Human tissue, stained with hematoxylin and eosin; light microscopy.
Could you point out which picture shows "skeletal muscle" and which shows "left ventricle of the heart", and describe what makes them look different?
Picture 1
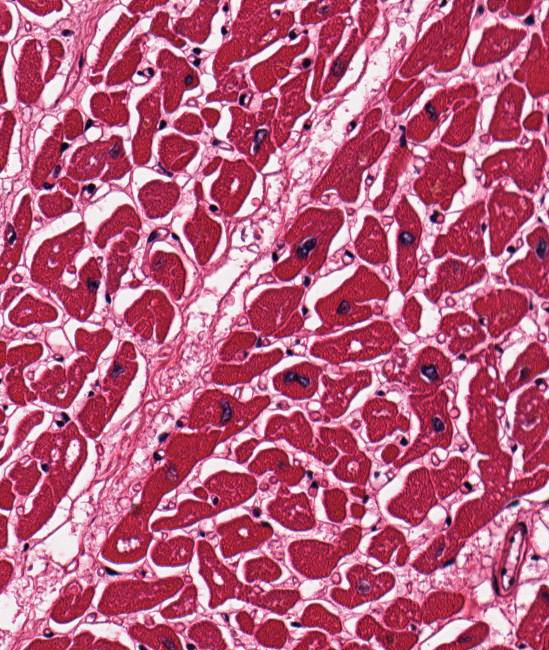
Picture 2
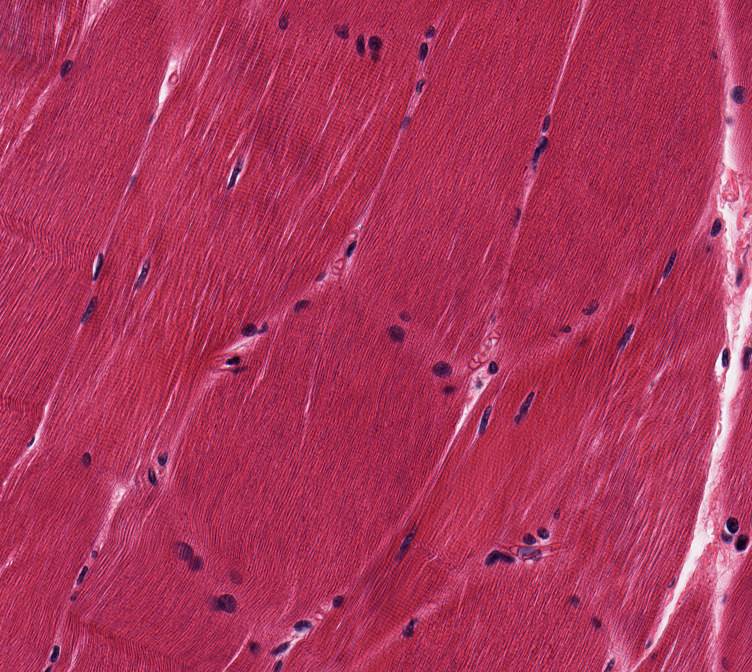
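Let me see: picture 1 is left ventricle of the heart, and picture 2 is skeletal muscle. In picture 1, wherever a fibre nucleus shows, it sits in the centre of the fibre profile, and several of these central nuclei lie inside a small pale clear zone. In picture 2, by contrast, the dark purple, elongated nuclei lie at the fibre edges along the thin clefts between fibres, not in their centres.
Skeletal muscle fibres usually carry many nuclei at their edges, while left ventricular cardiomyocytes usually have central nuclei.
Both stain strongly with eosin, though picture 1 looks a deep, dense red and picture 2 a deep, even pink-red. The fibres in picture 2 also run as separate, unbranched bands, with no branching or joining visible between neighbours.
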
